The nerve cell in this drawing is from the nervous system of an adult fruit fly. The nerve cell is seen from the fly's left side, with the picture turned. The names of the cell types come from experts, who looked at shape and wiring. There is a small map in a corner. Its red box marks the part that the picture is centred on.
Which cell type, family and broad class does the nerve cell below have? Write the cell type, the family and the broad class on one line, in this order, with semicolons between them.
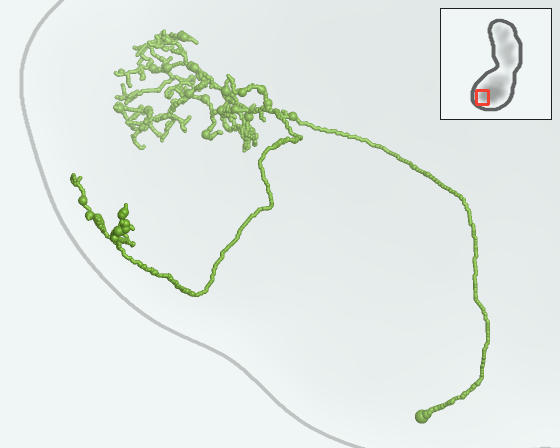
LHAV7a1; hemilineage AOTUv2; central-brain intrinsic neuron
